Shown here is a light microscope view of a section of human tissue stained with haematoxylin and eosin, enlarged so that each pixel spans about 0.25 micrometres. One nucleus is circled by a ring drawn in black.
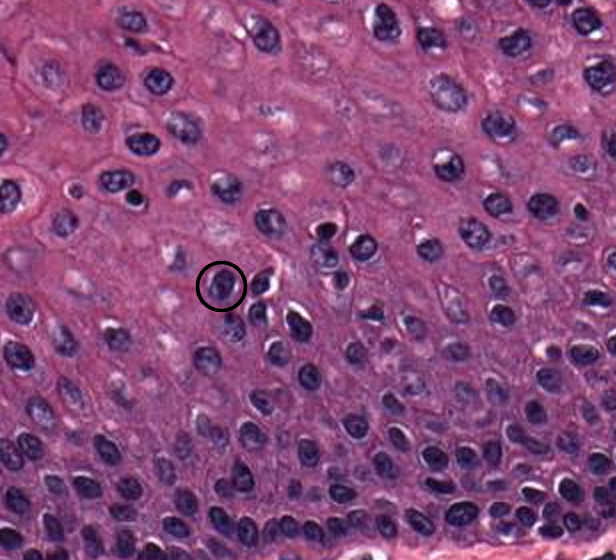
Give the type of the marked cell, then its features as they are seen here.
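Squamous epithelial cell. The nucleus is round to slightly oval, dark purple, and about the same size as the neighbouring nuclei. A thin clear halo surrounds the nucleus and separates it from the cytoplasm. The cytoplasm around it is pink and merges into that of the adjacent cells without a sharp outline. It lies beside a group of nuclei with similar clear halos, between the closely packed nuclei below and the larger, paler cells above.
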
